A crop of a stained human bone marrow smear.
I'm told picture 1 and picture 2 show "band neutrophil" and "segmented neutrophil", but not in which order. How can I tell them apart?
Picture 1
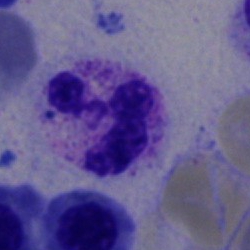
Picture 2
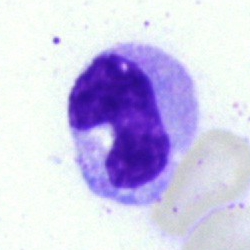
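The segmented neutrophil is in picture 1 and the band neutrophil in picture 2. First, outline: roughly round in both, with a smooth edge in picture 2. Second, chromatin: dark purple in both, densely clumped in picture 1 and condensed in coarse clumps in picture 2.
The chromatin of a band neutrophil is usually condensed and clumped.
Third, nucleoli: none are visible in either cell.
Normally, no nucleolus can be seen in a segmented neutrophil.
Fourth, nuclear shape: in picture 2 the nucleus is deeply indented into a horseshoe that opens toward the lower left.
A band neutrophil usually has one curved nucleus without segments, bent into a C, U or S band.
Fifth, cytoplasm in picture 2: pale lilac-blue, with a wider rim on the right of the nucleus than on the left.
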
